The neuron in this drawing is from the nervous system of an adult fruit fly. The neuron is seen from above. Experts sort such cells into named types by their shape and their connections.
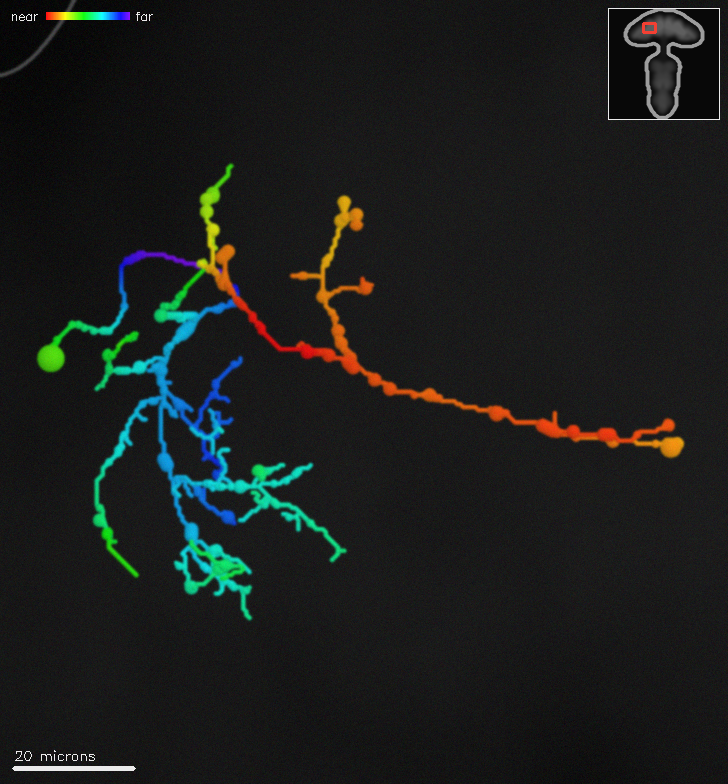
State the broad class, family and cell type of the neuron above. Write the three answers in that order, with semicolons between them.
central-brain intrinsic neuron; hemilineage LHl1; CB3393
